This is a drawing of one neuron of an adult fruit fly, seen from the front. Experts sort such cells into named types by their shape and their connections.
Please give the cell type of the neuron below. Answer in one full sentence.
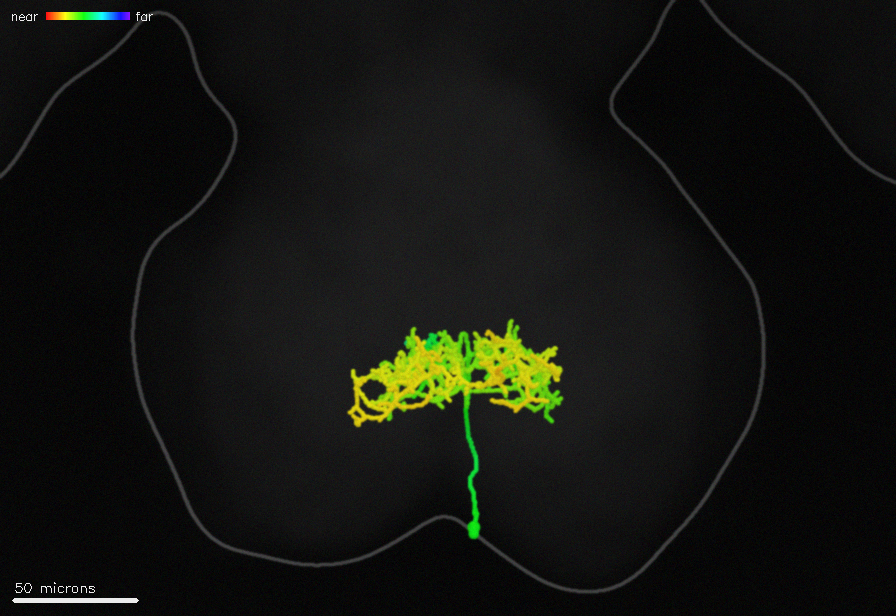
It is the cell type IN00A012 to which this neuron belongs.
